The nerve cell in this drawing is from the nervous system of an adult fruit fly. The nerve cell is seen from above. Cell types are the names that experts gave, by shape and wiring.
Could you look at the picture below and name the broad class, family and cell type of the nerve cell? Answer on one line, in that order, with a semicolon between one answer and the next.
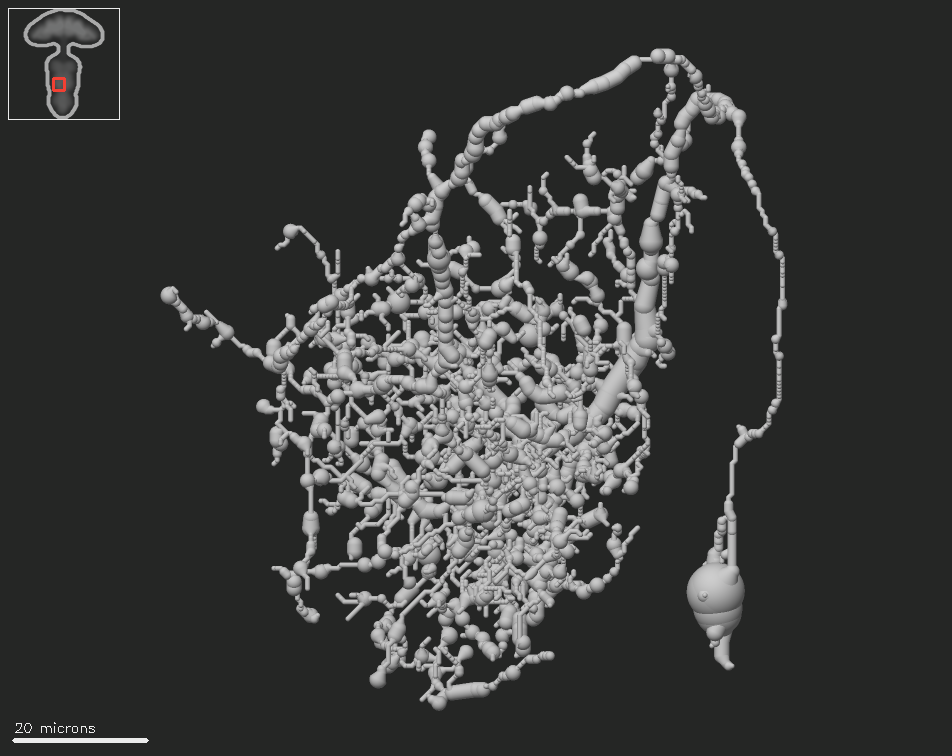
nerve-cord intrinsic neuron; hemilineage 12B; IN12B007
